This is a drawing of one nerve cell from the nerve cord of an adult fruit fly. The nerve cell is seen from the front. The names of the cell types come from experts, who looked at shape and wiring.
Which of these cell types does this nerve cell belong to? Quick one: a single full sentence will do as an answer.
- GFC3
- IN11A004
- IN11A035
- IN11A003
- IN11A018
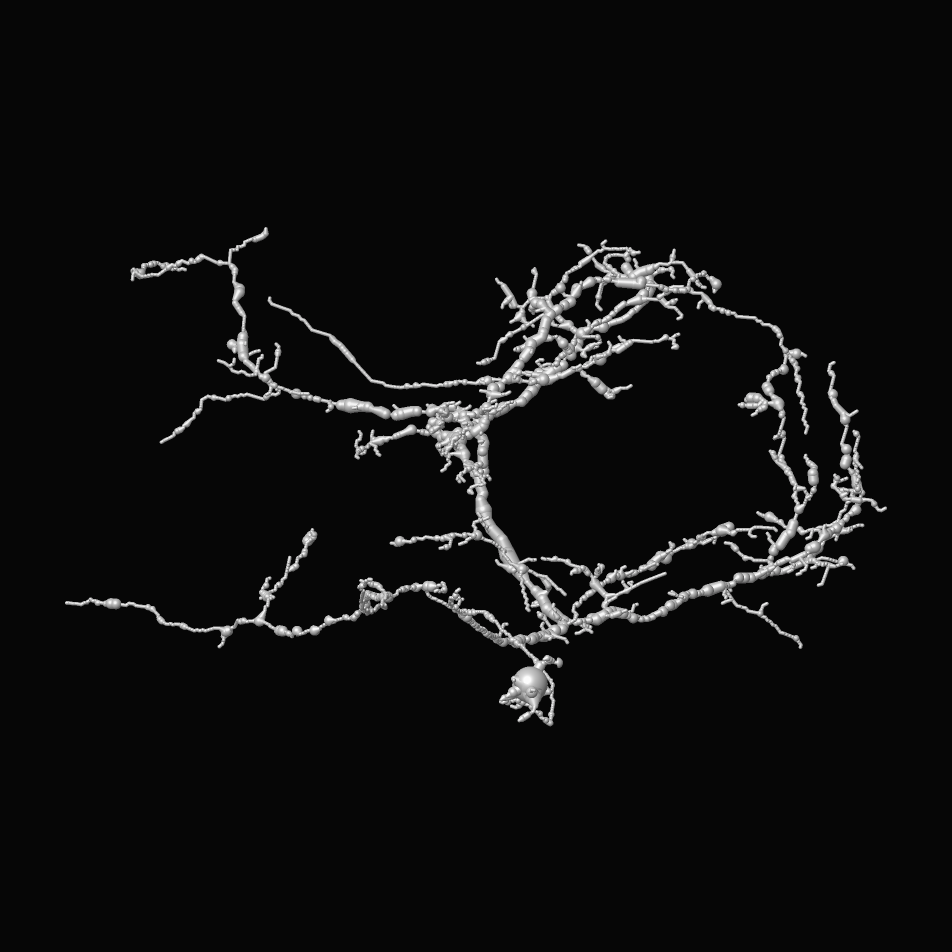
It is to cell type IN11A004 that the nerve cell belongs.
